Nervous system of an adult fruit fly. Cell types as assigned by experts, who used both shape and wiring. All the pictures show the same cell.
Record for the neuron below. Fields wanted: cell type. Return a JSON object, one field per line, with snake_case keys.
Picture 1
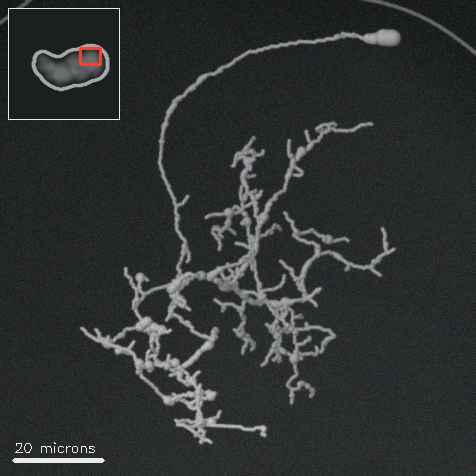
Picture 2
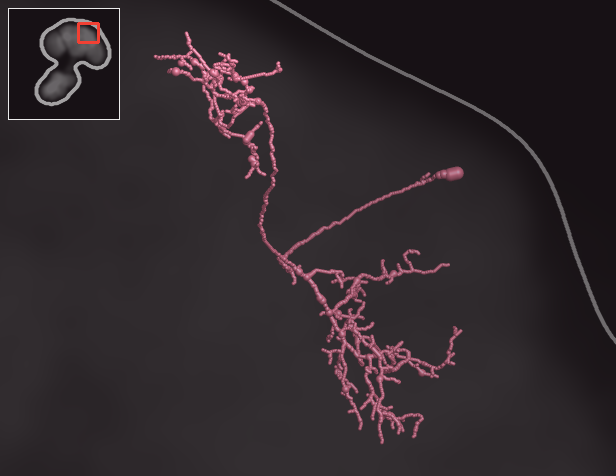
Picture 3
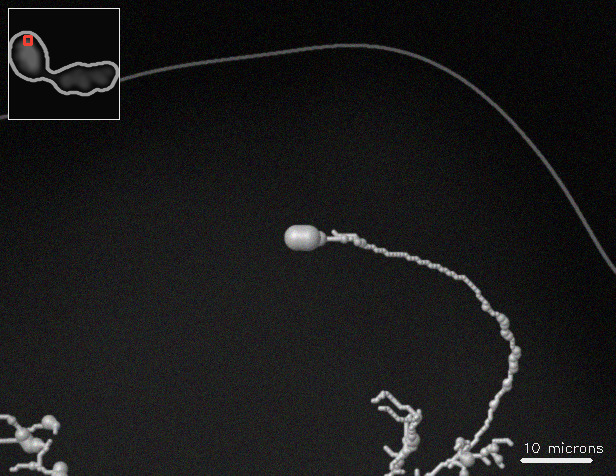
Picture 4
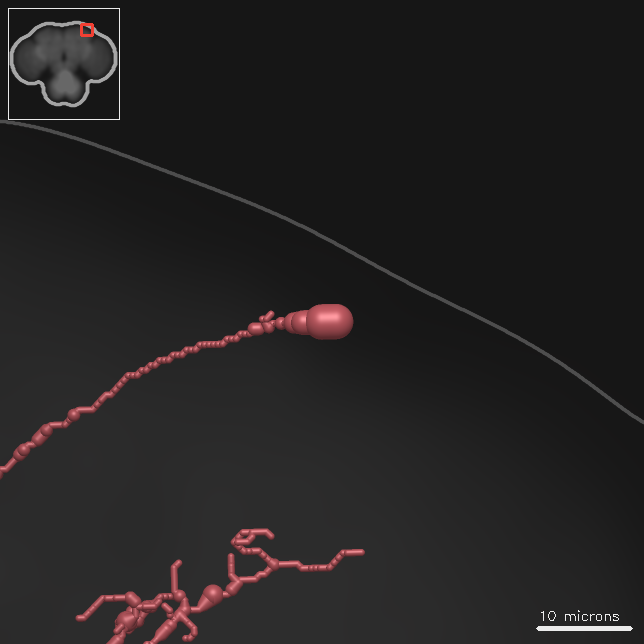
{
 "cell_type": "LHPD2a5_b"
}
